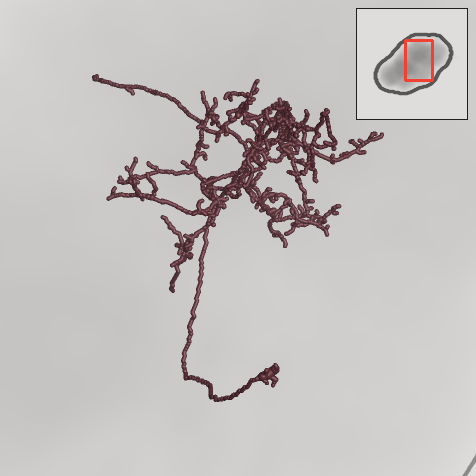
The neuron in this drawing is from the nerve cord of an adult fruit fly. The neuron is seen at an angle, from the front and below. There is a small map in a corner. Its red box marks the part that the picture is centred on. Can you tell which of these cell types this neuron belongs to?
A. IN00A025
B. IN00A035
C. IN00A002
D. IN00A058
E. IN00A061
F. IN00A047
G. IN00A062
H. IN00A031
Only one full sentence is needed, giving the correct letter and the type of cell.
From the options, G supplies the neuron's cell type, IN00A062.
